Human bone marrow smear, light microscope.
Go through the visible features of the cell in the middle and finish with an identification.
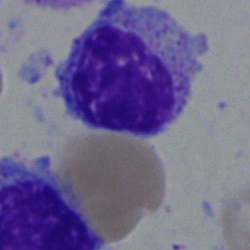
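Nucleus occupies most of cell; cytoplasmic rim widest upper right. Chromatin dense, dark purple, small pale gaps scattered through. Cytoplasm pale bluish-purple, dotted with fine purple granules. Outline ragged, small blunt projections along upper right edge. Myelocyte.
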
